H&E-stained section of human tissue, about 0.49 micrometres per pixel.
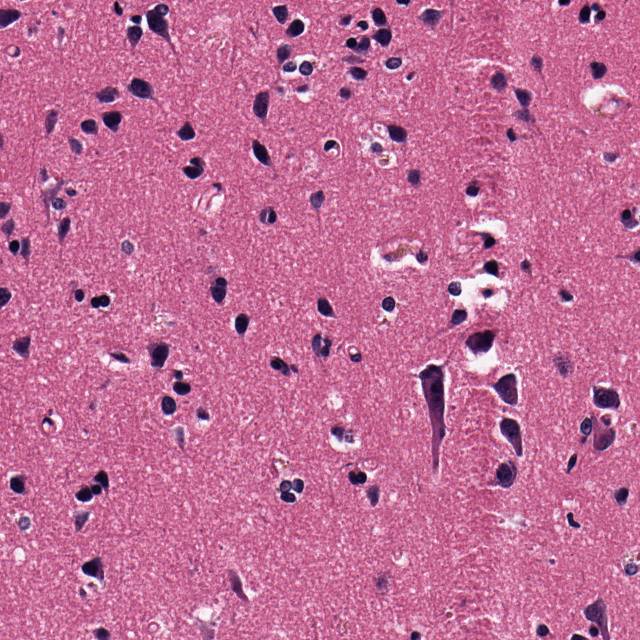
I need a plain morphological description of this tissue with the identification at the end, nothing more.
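Across the field, cells lie singly, never grouped into organized units. The largest neuron sits just right of centre in the lower half, elongated vertically. Among the neurons I see small round dark nuclei with little visible cytoplasm. A faint vertical band runs top to bottom just right of centre. This is cerebral cortex.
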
